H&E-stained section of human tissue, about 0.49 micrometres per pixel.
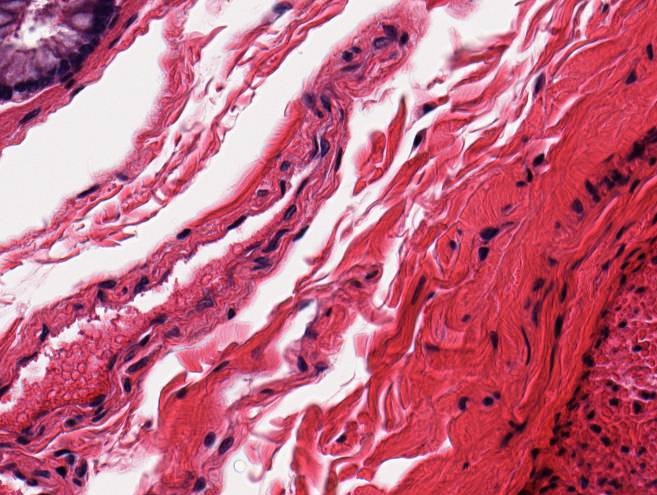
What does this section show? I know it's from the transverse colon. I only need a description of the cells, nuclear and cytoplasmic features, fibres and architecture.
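Orientation: pink-staining tissue bands cross the field diagonally, from lower left to upper right. Fibres: eosinophilic, following a wavy course within the bands. Nuclei: mostly elongated and dark, scattered along the bands. Other: a dark purple-staining cellular structure at the top-left corner.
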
